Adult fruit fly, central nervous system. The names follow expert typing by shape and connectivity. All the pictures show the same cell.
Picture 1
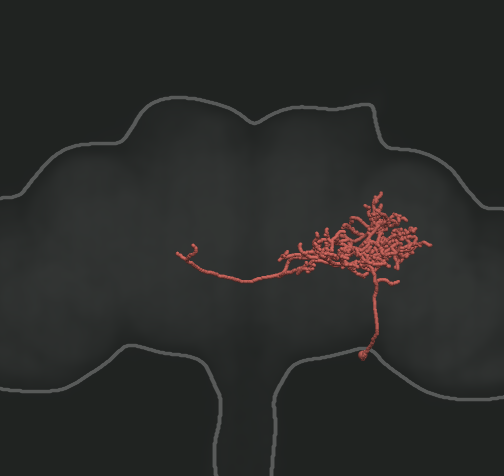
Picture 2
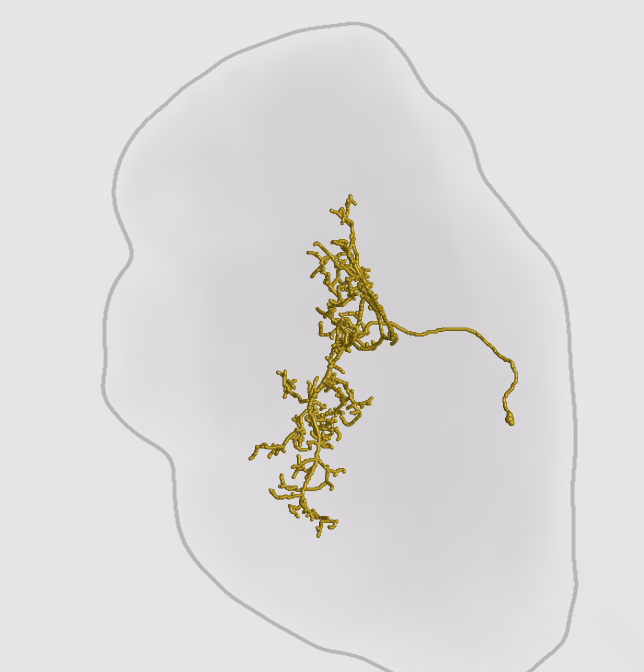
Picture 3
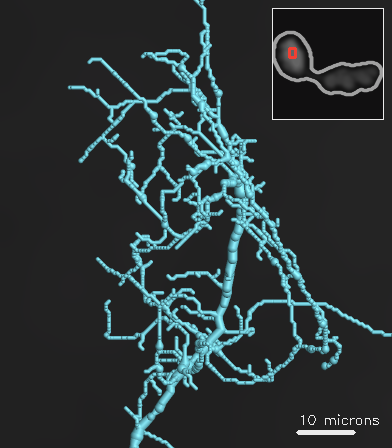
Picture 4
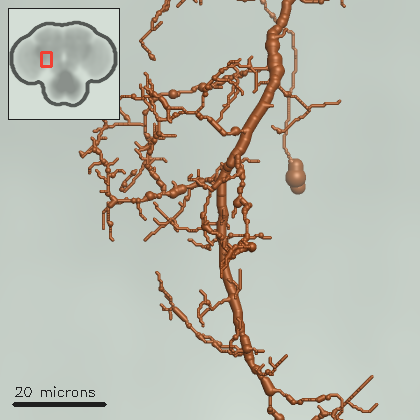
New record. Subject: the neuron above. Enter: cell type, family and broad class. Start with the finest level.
PVLP123; hemilineage VLPl&p2_posterior; central-brain intrinsic neuron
